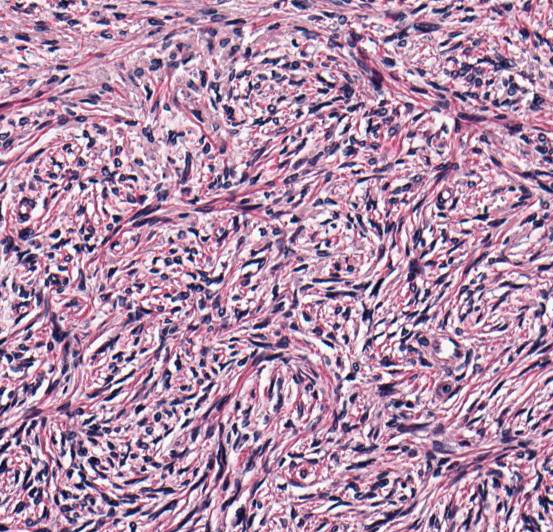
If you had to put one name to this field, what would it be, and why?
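Ovarian cortex: spindle cells in short, intersecting, curving bundles fill the field.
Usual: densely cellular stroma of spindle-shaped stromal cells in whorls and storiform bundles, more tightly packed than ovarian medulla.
Nuclei mostly elongated and dark, many tapered or slightly wavy. Pink collagen strands between and around the bundles. No glands or epithelium.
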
